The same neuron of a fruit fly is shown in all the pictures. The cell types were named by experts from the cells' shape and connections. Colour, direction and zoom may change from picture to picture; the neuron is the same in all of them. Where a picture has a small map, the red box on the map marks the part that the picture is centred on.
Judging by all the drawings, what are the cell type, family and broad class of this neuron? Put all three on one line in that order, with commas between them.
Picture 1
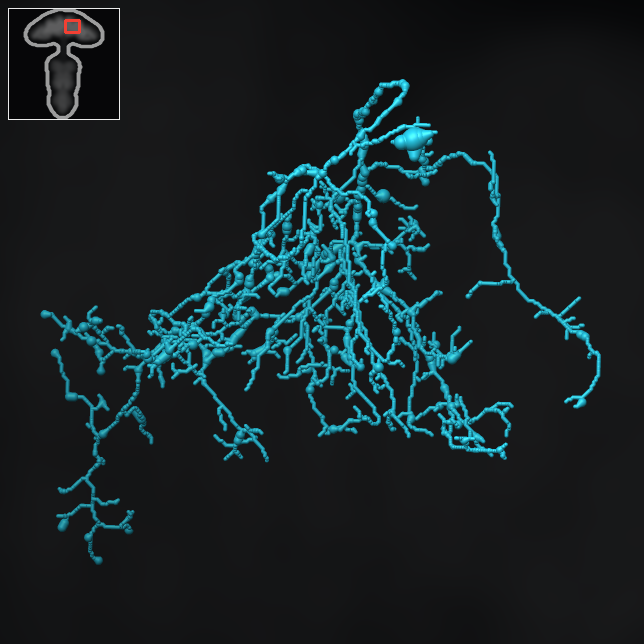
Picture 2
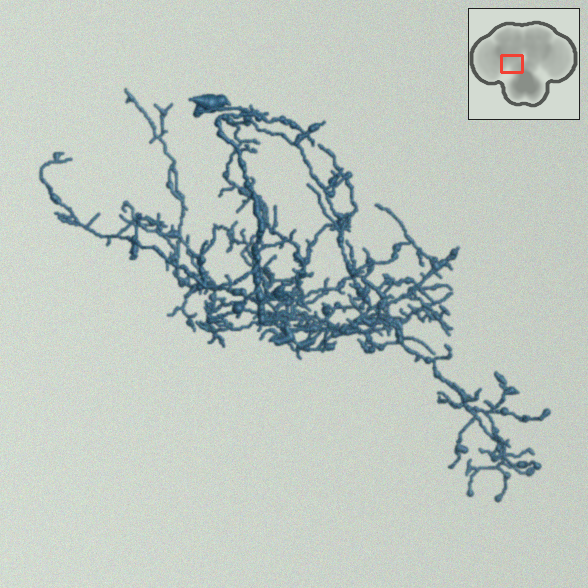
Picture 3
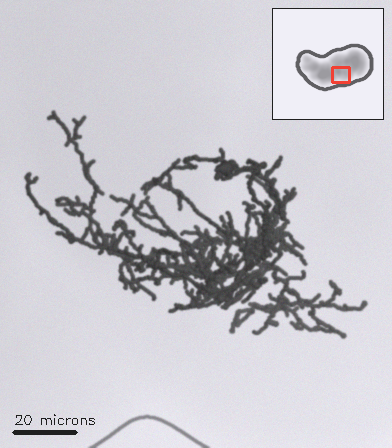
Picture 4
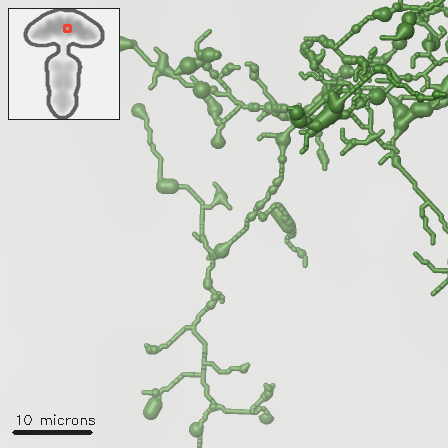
CB0591, hemilineage ALlv1, central-brain intrinsic neuron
